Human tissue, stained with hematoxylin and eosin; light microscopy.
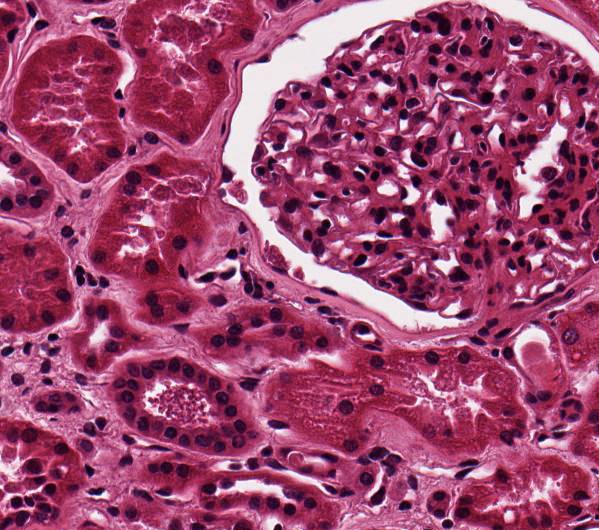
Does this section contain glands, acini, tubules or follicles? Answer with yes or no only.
Yes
